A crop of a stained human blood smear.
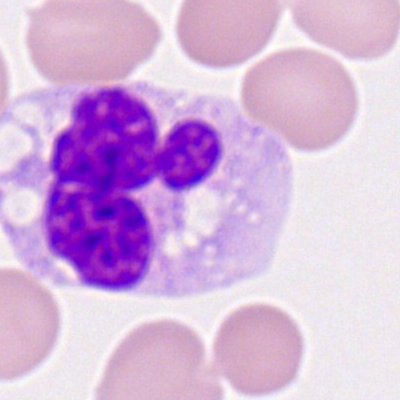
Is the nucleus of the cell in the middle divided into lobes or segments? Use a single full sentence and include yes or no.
Yes, within this cell the nucleus is divided into lobes.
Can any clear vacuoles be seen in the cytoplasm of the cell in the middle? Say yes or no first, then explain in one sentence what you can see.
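Yes. Several clear round vacuoles lie in the cytoplasm, both at the left edge and to the right of the nucleus.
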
